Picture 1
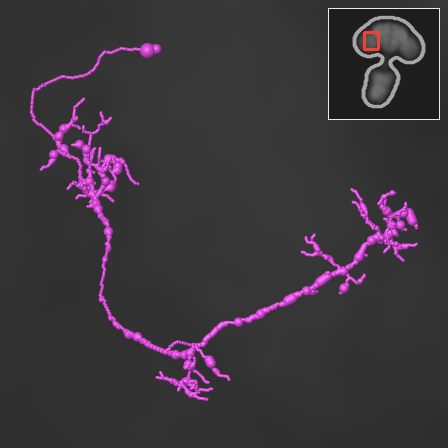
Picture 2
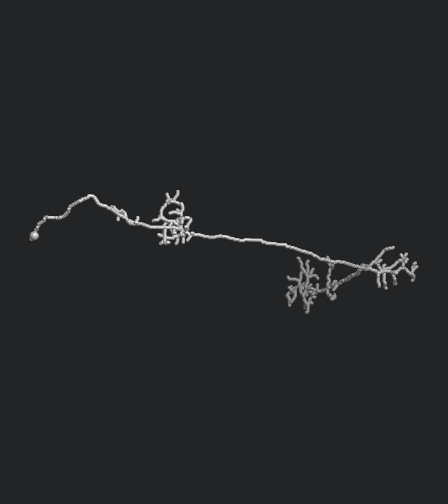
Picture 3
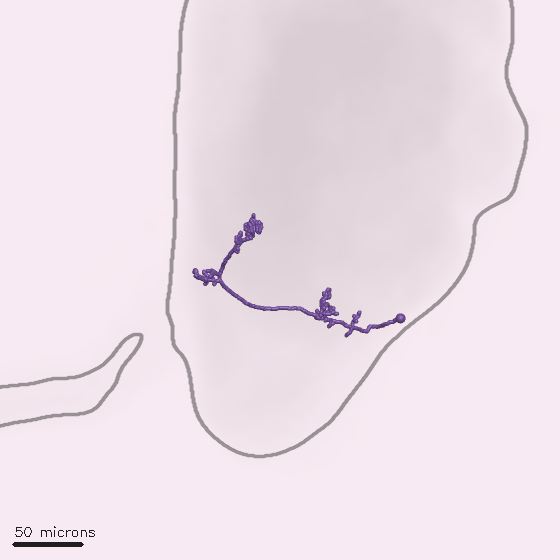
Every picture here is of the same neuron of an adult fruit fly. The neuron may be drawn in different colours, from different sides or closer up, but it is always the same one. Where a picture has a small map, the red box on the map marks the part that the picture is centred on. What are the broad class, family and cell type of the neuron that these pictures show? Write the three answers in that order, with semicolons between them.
optic-lobe intrinsic neuron; TmY; TmY17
